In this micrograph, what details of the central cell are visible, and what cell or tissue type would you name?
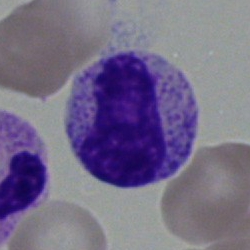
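The nucleus is elongated and runs from the top of the cell to the bottom, with coarsely clumped dark purple chromatin. Pale lilac cytoplasm is filled with many small purple granules. The cell is a metamyelocyte.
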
